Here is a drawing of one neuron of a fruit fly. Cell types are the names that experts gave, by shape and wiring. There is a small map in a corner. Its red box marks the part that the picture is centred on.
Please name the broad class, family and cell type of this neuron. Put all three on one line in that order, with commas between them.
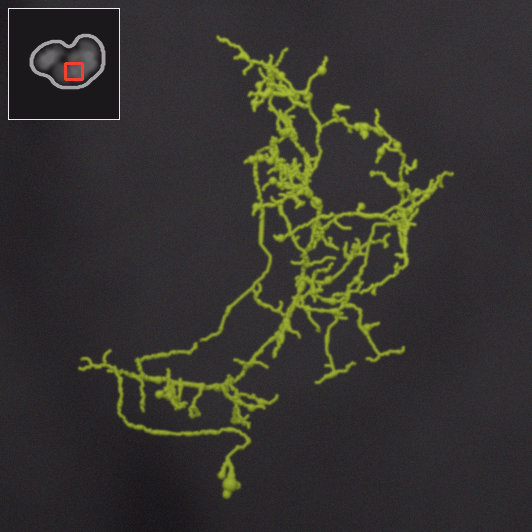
central-brain intrinsic neuron, hemilineage VLPl4_anterior, AVLP394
